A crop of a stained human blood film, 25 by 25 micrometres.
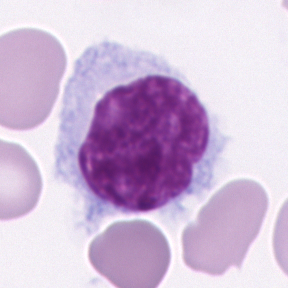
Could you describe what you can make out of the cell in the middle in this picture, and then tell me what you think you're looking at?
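See how the nucleus is roughly round, about 12 by 11 micrometres, with a shallow notch on its lower right side? The chromatin's dark purple, coarse clumps with paler patches between. Cytoplasm's pale grey-blue and faintly stippled, with no coarse coloured granules. So that's a hairy cell.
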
